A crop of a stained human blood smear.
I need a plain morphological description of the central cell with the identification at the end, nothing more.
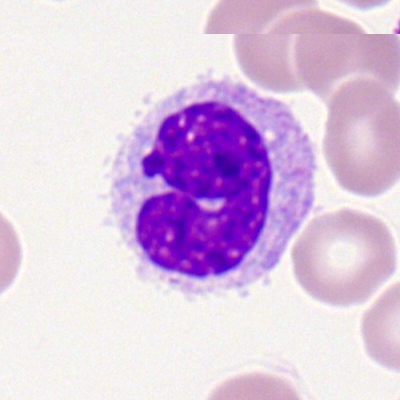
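Nucleus folded into a C shape, deep notch opening to the left. Cytoplasm: moderate rim, pale lilac-grey. Fine, dust-like lilac granules sprinkled through it. Tiny blebs projecting along the cytoplasmic rim. Monocyte.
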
